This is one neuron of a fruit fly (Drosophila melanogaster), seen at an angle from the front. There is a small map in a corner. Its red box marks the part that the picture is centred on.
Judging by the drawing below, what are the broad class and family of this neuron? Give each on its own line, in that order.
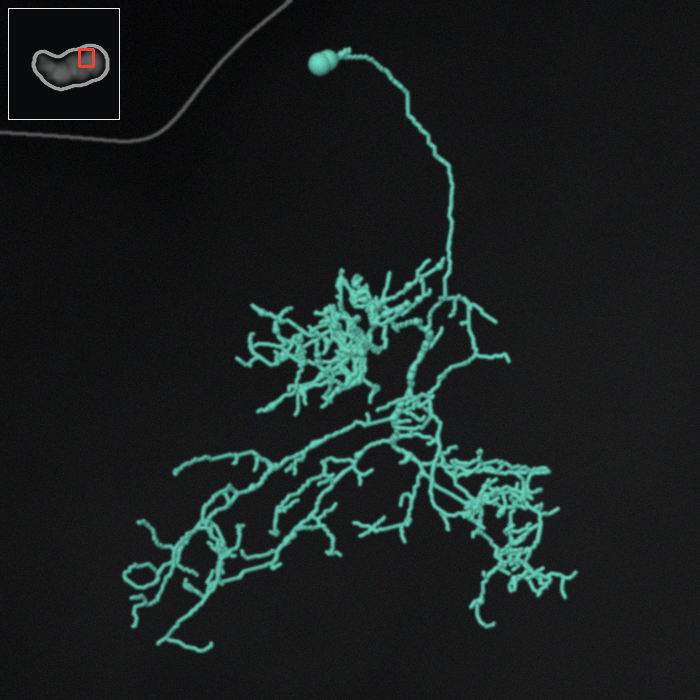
central-brain intrinsic neuron
hemilineage SMPpd1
